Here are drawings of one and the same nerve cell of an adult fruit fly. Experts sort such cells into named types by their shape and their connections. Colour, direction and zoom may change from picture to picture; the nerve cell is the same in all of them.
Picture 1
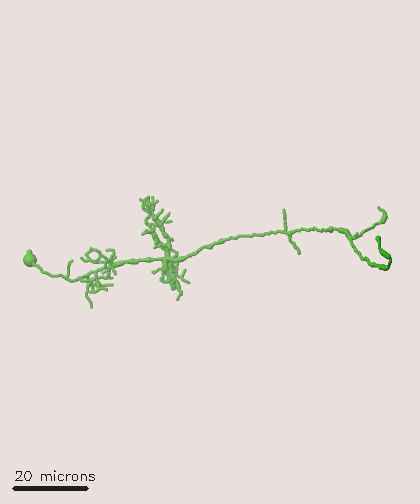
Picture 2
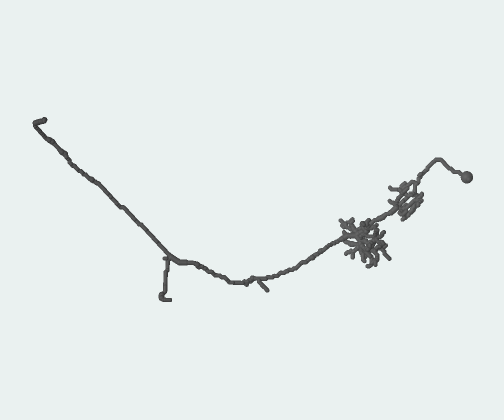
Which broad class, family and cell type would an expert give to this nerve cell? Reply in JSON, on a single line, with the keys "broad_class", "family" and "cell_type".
{"broad_class": "optic-lobe intrinsic neuron", "family": "TmY", "cell_type": "TmY3"}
